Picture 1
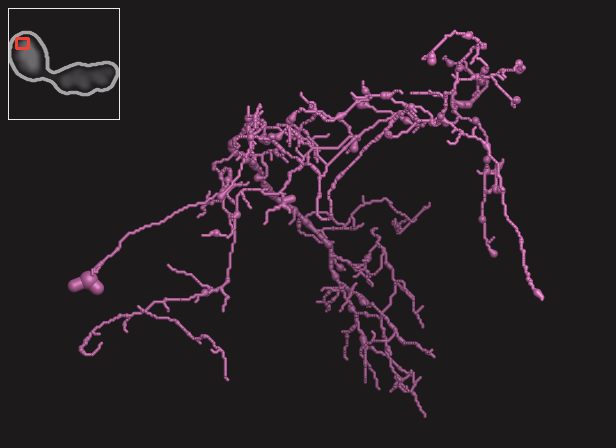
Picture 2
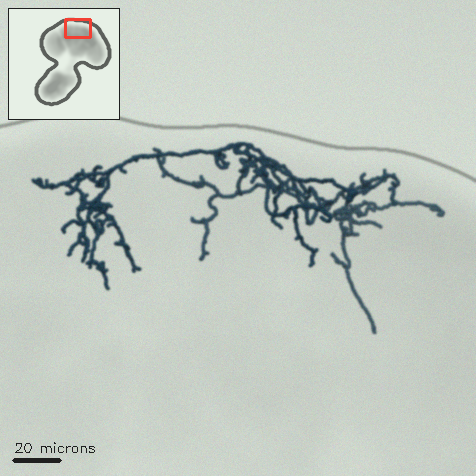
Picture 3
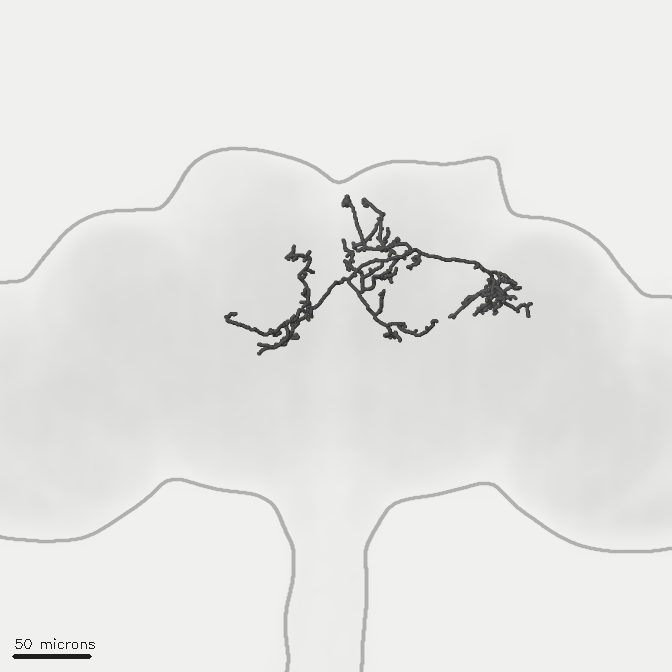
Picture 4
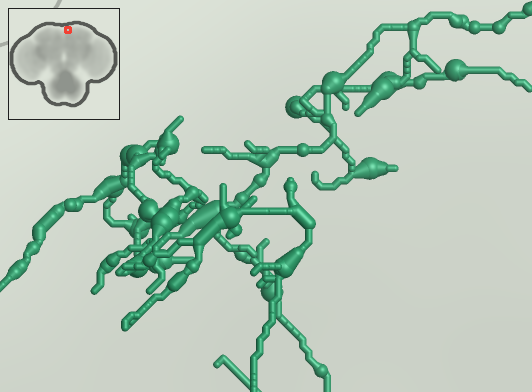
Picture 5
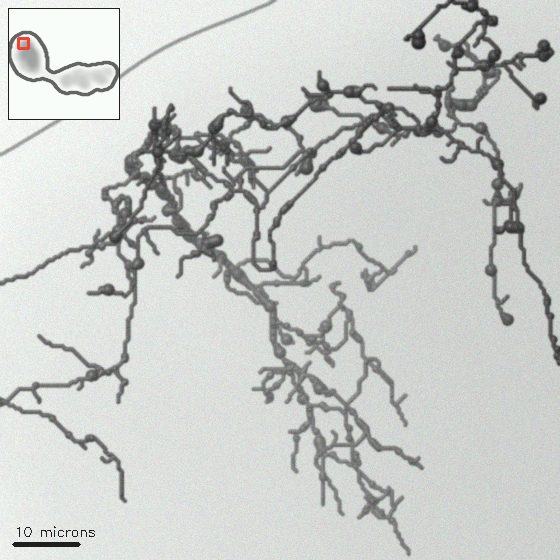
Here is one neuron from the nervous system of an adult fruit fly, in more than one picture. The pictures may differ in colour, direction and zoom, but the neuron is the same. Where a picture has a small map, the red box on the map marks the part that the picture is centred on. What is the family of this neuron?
hemilineage SMPad1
